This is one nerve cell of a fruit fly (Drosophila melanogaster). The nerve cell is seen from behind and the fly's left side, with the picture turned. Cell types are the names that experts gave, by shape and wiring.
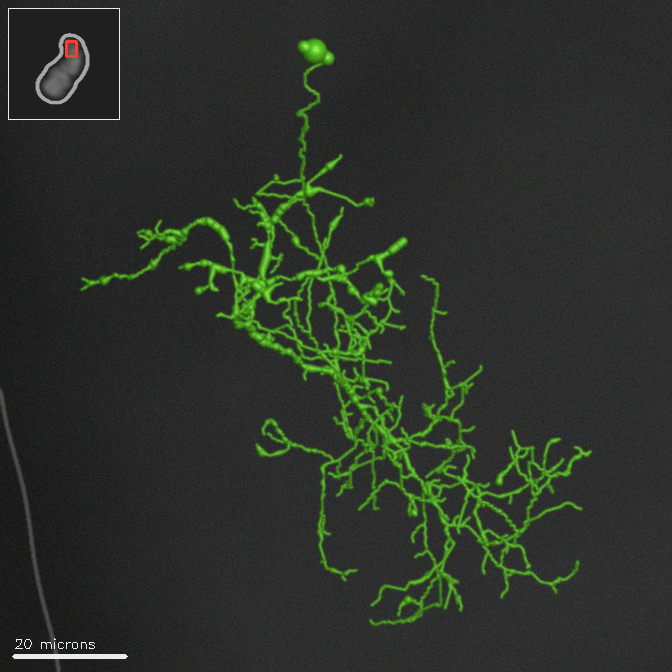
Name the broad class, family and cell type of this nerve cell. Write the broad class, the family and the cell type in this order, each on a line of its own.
nerve-cord intrinsic neuron
hemilineage 21A
IN21A036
